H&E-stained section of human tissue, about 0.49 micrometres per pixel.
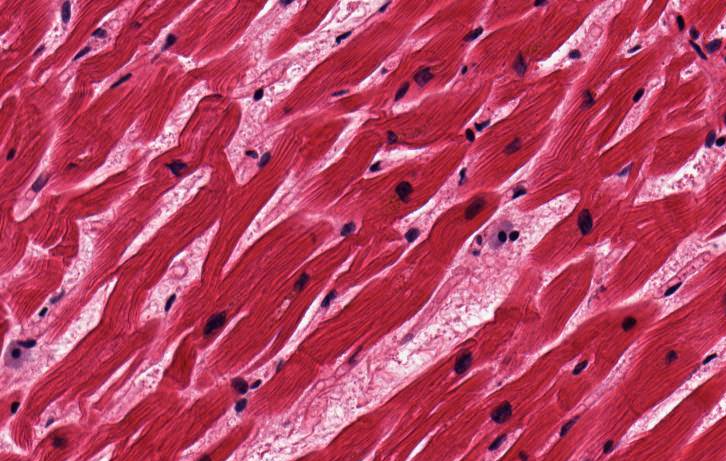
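left ventricle of the heart, haematoxylin and eosin. Fibres branch and join neighbouring fibres. Deep pink cytoplasm with fine cross-striations. Single oval nucleus, central in each fibre. Small dark elongated nuclei scattered in pale spaces between fibres.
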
